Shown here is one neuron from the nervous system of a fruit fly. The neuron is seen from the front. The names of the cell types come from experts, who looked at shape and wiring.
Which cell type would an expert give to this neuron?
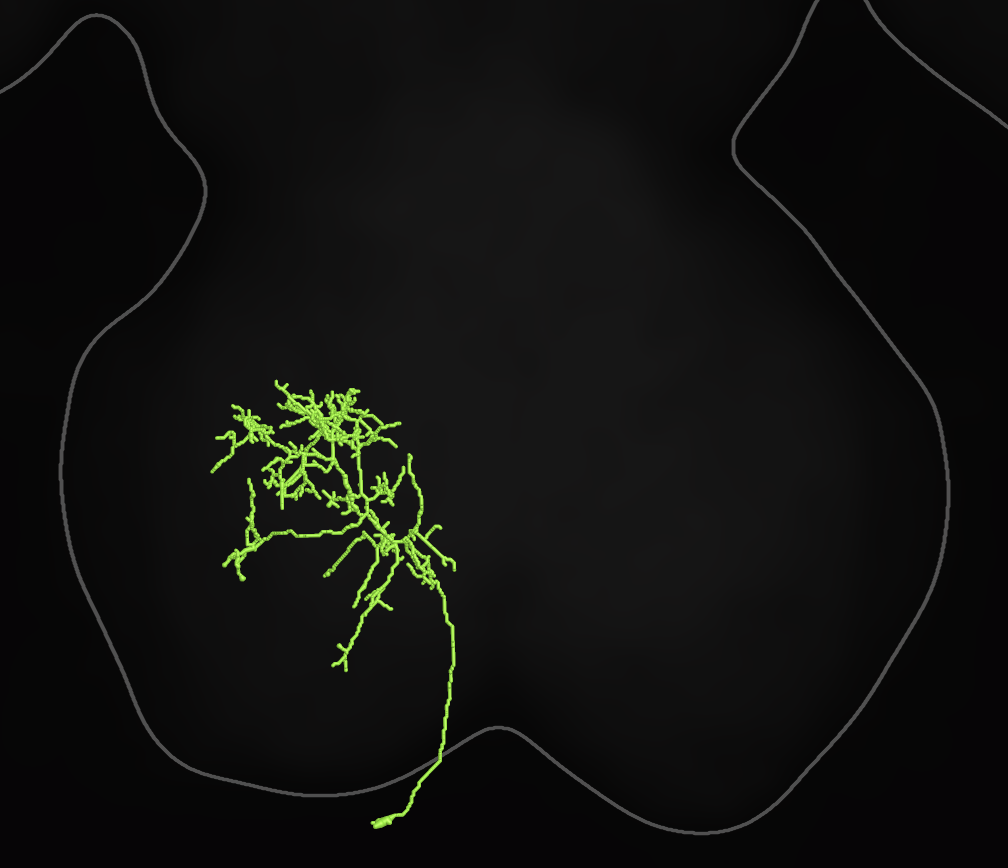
IN04B103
